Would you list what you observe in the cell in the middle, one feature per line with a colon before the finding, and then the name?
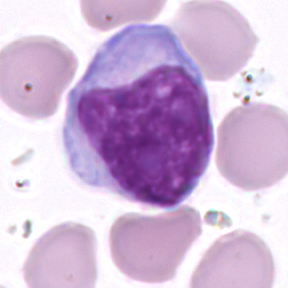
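Cell outline: irregular, flattened sides, blunt corners
Nucleus: irregular, bumpy outline, not divided into lobes
Cytoplasm: pale blue
Granules: none visible
Identity: plasma cell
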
